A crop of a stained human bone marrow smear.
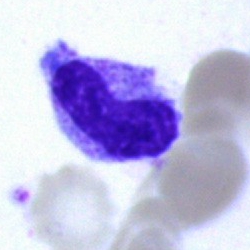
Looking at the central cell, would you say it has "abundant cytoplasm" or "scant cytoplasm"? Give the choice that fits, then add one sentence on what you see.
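Scant cytoplasm. The nucleus fills most of the cell.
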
